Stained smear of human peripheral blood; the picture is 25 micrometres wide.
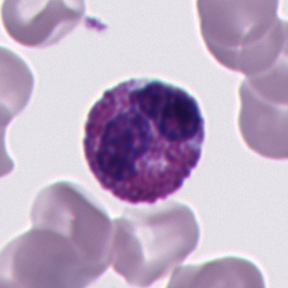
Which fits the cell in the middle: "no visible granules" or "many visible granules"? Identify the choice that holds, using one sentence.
In the cytoplasm of this cell, many granules are visible.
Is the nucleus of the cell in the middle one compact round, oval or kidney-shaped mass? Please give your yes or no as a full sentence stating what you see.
No, what this cell has is a nucleus made of separate segments.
